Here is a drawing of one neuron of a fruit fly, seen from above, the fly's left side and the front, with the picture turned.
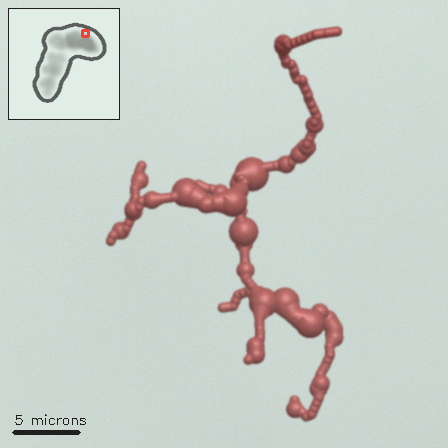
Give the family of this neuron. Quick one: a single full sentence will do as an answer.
It is class olfactory that is the family of this neuron.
